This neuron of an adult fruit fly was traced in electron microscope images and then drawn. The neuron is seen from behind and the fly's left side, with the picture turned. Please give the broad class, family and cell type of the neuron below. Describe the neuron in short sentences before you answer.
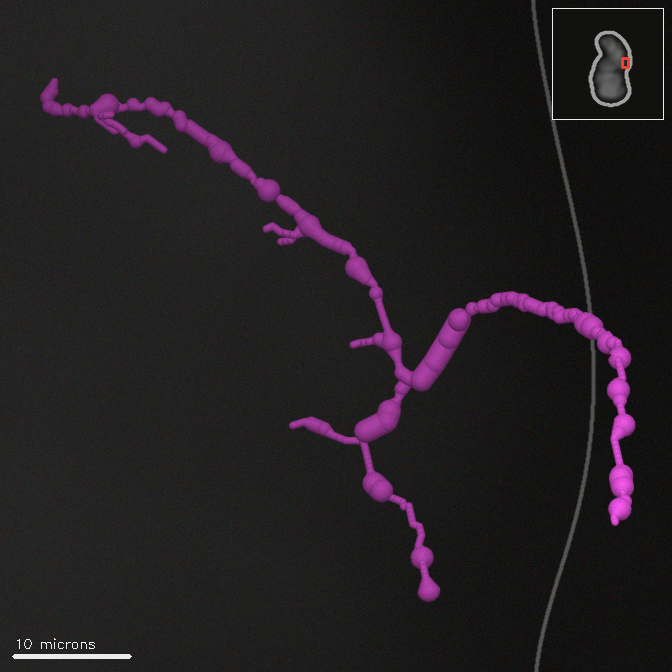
No cell body is drawn. From left to right in the picture it spans about 50 microns. It has a dozen or fewer branch ends. This is a sensory neuron entering the nerve cord. The name of its family is class mechanosensory tactile. It is of cell type SNta40.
